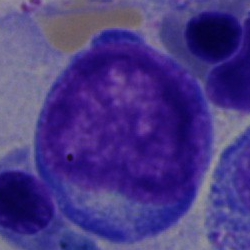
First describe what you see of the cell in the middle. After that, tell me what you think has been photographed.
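A small rounded bleb bulges from the top edge of this cell. The chromatin is finely granular, with scattered paler patches. Deep blue cytoplasm shows no visible granules. It is a blast.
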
